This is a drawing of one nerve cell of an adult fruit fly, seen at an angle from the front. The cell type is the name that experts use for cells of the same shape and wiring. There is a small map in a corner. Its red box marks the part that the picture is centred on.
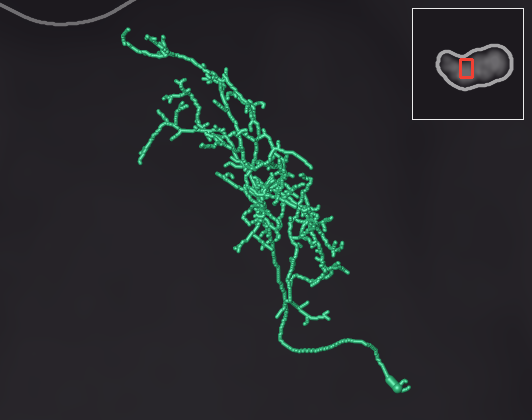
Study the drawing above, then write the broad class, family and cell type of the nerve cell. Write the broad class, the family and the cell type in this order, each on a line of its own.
nerve-cord intrinsic neuron
hemilineage 16B
IN16B068_b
